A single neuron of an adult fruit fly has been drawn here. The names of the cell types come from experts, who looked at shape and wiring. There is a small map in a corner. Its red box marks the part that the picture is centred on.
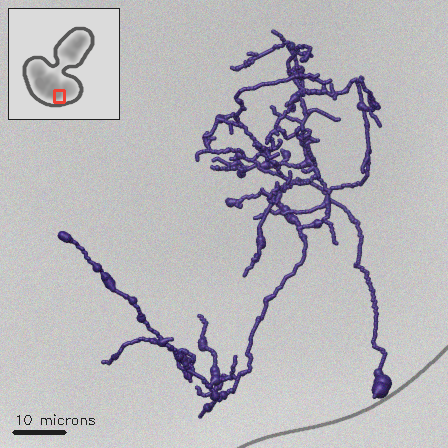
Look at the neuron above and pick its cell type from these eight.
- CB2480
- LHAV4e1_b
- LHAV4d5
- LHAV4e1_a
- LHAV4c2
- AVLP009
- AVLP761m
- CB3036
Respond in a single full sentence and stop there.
This neuron is categorized as cell type CB3036.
